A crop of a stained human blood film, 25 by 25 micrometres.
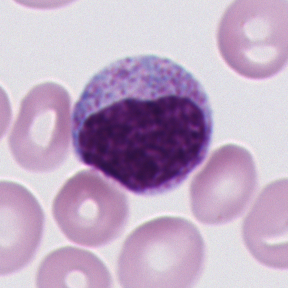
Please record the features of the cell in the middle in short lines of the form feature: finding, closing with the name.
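Nucleus: fills lower part of cell
Notch: shallow, near middle of upper nuclear border
Chromatin: dense, dark purple, coarsely clumped
Cytoplasm: mostly above nucleus, many small reddish-purple granules
Name: metamyelocyte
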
